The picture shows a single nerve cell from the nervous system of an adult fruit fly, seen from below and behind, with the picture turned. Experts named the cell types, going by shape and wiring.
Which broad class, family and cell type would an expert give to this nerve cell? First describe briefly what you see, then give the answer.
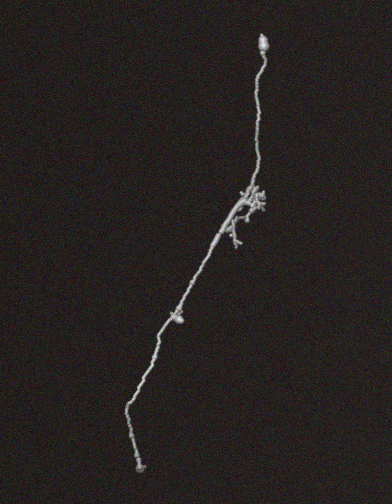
In this view it is more than twice as tall as it is wide. It is an optic-lobe intrinsic neuron. Its family is Tm. The cell type is Tm2.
